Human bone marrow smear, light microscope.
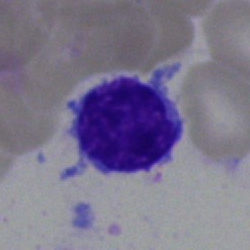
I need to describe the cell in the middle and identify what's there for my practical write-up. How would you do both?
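The nucleus occupies almost the entire cell and stains dense dark purple throughout. Only a very thin rim of cytoplasm remains, and it is blue. Short irregular blue projections extend from the cell surface, the largest at the upper right. The cell is a lymphocyte.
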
